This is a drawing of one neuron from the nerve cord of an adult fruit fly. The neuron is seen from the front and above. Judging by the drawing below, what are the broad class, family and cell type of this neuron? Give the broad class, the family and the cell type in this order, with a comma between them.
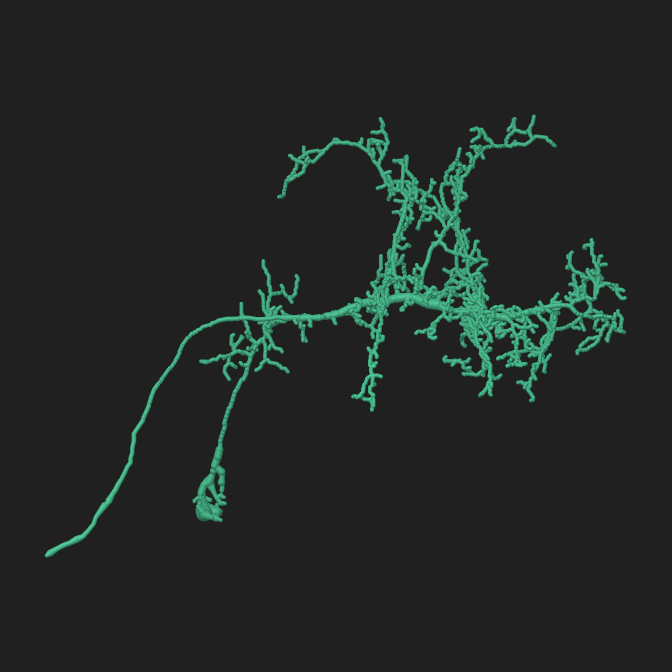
motor neuron of the nerve cord, hemilineage 16B, hg2 MN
